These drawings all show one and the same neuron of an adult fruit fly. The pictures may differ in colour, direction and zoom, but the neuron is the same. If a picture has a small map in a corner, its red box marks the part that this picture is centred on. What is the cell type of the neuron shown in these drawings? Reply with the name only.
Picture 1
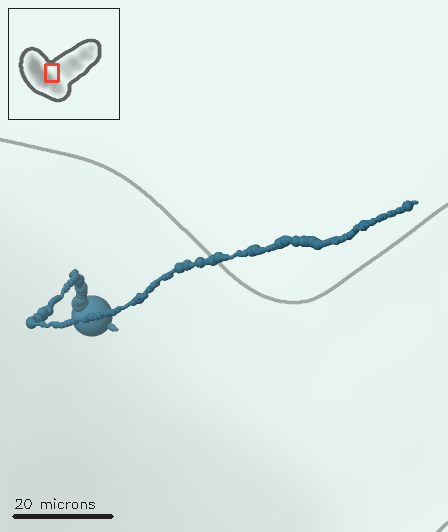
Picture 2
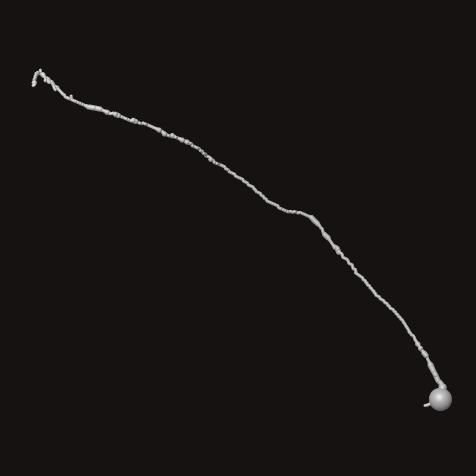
ITP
